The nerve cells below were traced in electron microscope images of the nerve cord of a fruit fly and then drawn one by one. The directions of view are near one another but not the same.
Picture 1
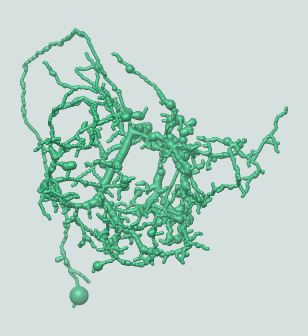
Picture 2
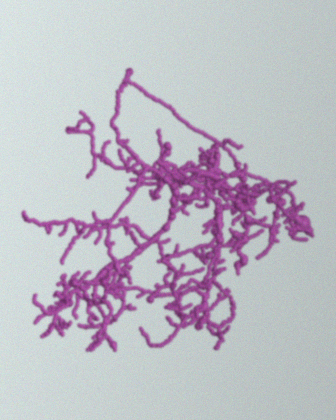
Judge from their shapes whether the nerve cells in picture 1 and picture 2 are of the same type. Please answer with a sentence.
They are of the same cell type.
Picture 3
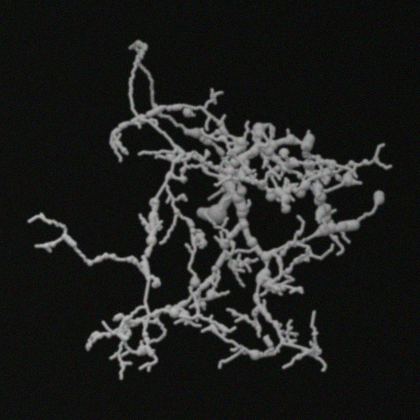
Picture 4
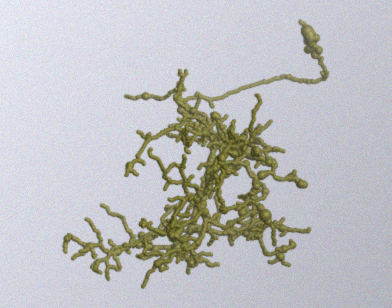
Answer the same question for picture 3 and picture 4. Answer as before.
They are of different cell types.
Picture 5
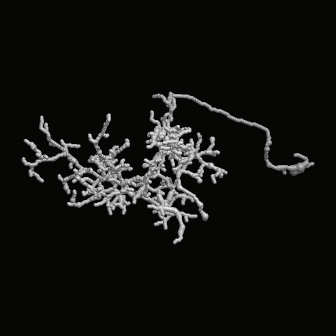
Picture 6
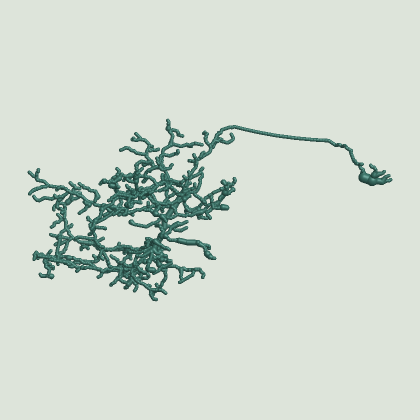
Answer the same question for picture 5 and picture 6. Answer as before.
They are of the same cell type.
